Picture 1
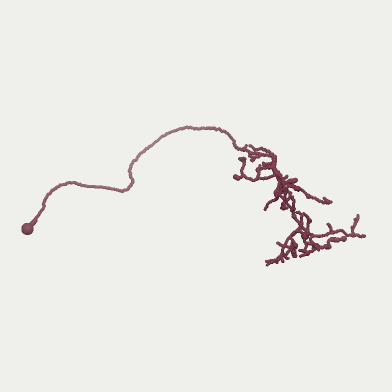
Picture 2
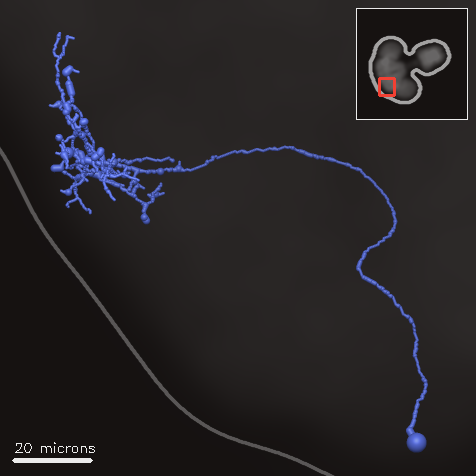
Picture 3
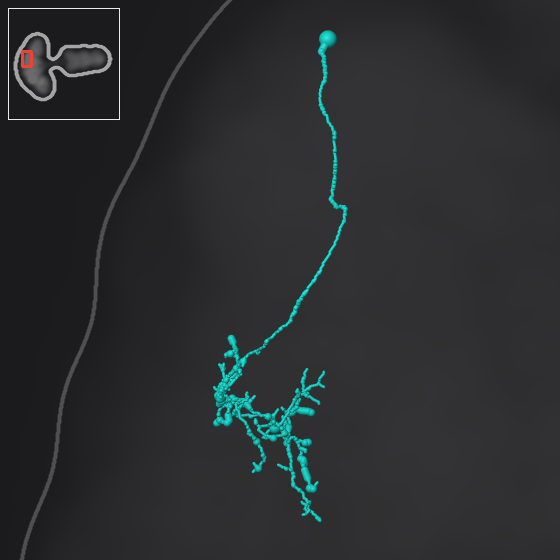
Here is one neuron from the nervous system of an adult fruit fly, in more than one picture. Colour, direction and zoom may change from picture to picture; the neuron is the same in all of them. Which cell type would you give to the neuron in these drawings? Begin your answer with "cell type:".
cell type: SLP024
